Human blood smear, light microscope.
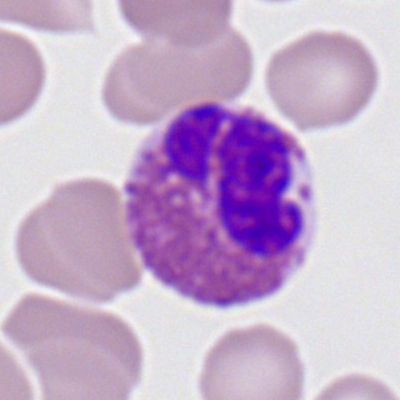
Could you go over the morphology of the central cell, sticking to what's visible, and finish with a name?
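Notice first that the nucleus is divided into lobes and sits toward the right side of the cell. The cytoplasm is generous, taking up about half the cell, and it is packed with pinkish-purple granules. We call this cell an eosinophil.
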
